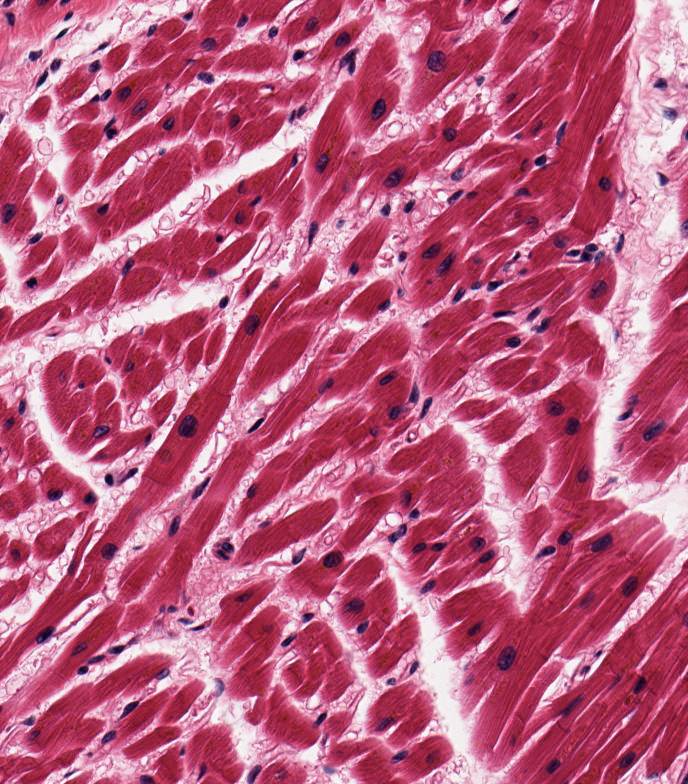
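Left ventricle of the heart, haematoxylin and eosin section. First, the fibres: they branch and join their neighbours instead of running as separate parallel cylinders. Second, the nuclei: oval and central within the fibres. Third, orientation: near the left edge at mid-height, a group of fibres is cut transversely into rounded profiles. Last, the spaces between fibres hold loose, pale, wispy connective tissue with small dark elongated nuclei.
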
